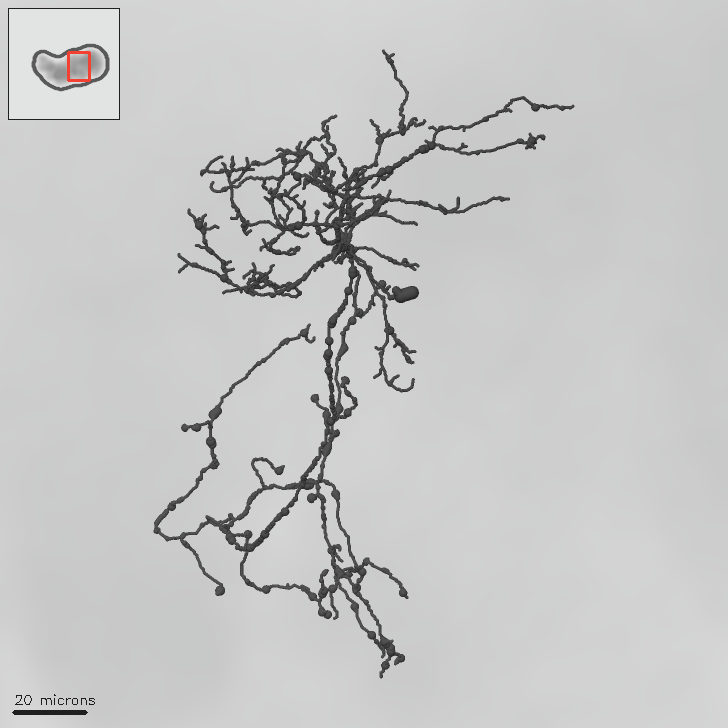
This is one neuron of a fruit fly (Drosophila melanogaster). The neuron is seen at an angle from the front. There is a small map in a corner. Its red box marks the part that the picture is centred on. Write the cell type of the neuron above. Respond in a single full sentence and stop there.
As its cell type, this neuron has SIP024.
